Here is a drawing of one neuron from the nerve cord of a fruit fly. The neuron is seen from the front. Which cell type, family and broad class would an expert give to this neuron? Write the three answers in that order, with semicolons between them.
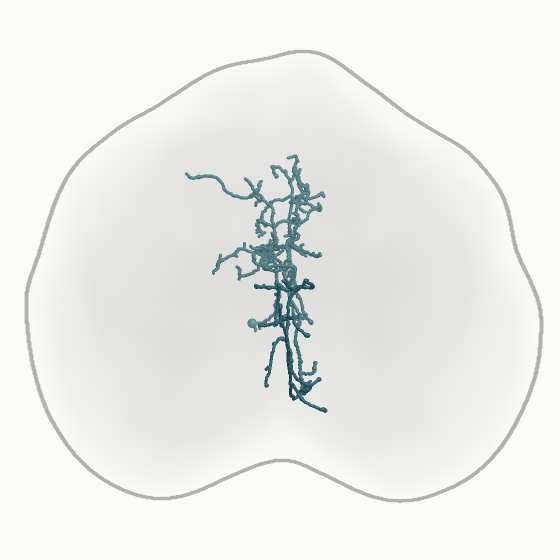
IN05B070; hemilineage 05B; nerve-cord intrinsic neuron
